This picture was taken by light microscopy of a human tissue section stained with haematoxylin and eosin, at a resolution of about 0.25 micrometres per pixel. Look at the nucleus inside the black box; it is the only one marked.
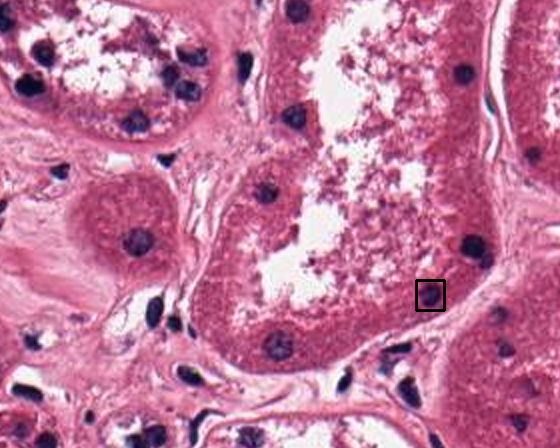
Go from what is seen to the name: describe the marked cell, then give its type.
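The nucleus sits toward the outer side of the tubule wall, near the thin pale band that bounds the tubule. The cytoplasm is pink and finely granular, with no clear line separating it from the neighbouring cells. The cell forms part of a tubule wall facing a lumen filled with loose, flocculent pink material. The marked nucleus belongs to a proximal tubule cell.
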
